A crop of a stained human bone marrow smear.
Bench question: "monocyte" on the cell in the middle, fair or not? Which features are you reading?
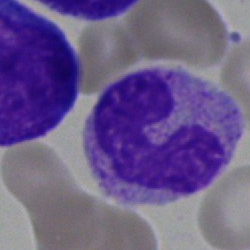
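Curved into a C shape with a deep indentation opening toward the upper right, the nucleus has a form that goes with band neutrophil.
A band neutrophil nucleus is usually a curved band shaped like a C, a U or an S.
An indentation on its own would also suit monocyte.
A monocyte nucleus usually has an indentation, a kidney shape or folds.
The dark purple, clumped chromatin favours band neutrophil over monocyte.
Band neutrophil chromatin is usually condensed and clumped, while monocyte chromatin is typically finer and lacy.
The pale lilac cytoplasm likewise sides with band neutrophil.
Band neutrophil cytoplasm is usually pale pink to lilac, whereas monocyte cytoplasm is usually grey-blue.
No nucleoli are visible, which does not count against monocyte.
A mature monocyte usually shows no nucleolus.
The cell is a band neutrophil, not a monocyte.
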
